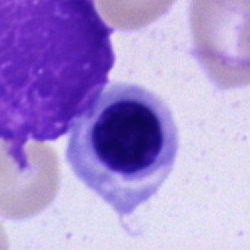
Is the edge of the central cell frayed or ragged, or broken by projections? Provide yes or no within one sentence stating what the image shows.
Yes, in outline this cell is rough rather than smooth and even.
